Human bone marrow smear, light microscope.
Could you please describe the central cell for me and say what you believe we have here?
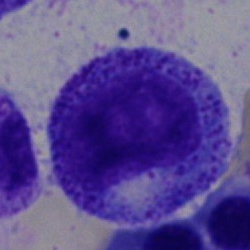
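Set in the upper part of the cell, the nucleus leaves a wider band of cytoplasm below it. Its chromatin has a fine texture rather than coarse clumps. Numerous reddish-purple granules are scattered throughout the cytoplasm, and granules also lie over the nucleus. This is a promyelocyte.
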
